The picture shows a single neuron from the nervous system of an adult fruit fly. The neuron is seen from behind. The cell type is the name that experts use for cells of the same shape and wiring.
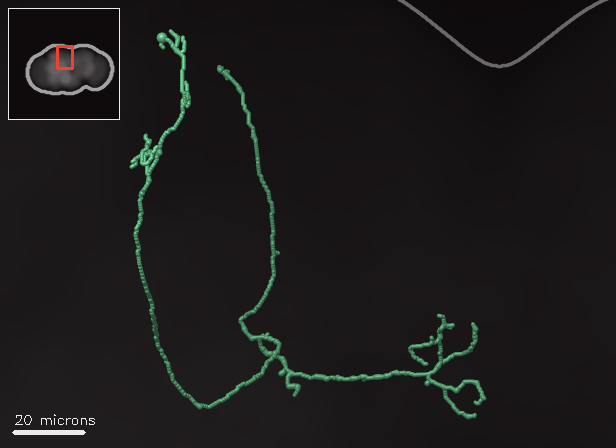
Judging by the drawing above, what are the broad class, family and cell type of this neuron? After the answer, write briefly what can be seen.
It is a central-brain intrinsic neuron. The name of its family is class Kenyon Cell. The cell type is KCa'b'-ap1. The cell body can be seen at the upper left of the picture. By the scale bar it is about 110 microns tall in this view.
